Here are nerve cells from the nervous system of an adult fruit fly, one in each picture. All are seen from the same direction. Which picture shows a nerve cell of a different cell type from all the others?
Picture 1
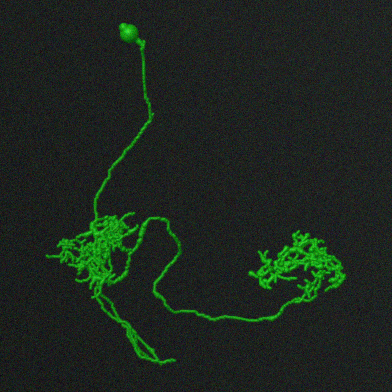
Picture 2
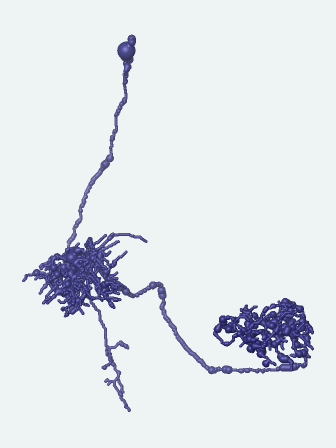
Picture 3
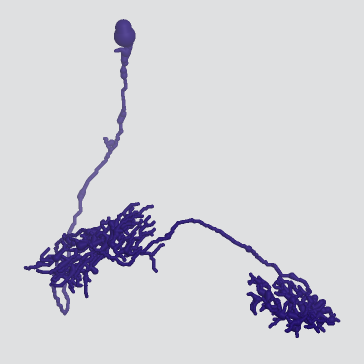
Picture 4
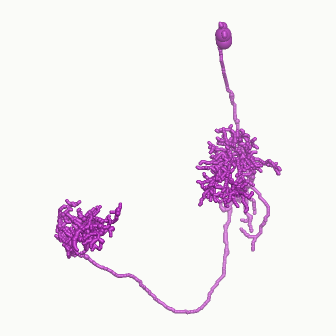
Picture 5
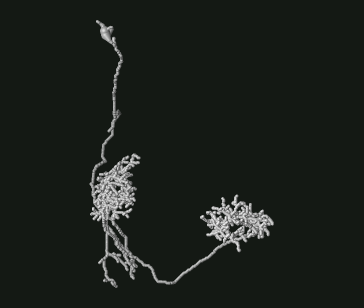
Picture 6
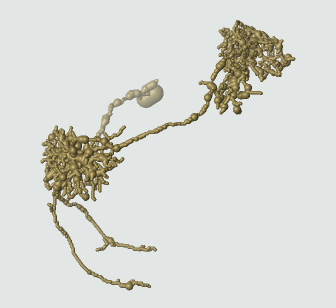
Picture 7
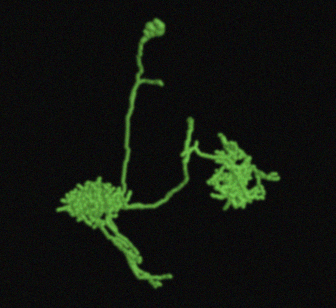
Picture 3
